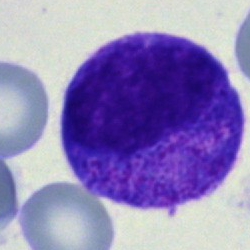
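Promyelocyte: the cell at the centre of a stained human bone marrow smear. The nucleus fills the upper part of the cell and is set toward the top edge. Cytoplasm forms a band along the lower part and holds many reddish-purple granules. A small bleb projects from the bottom edge.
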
